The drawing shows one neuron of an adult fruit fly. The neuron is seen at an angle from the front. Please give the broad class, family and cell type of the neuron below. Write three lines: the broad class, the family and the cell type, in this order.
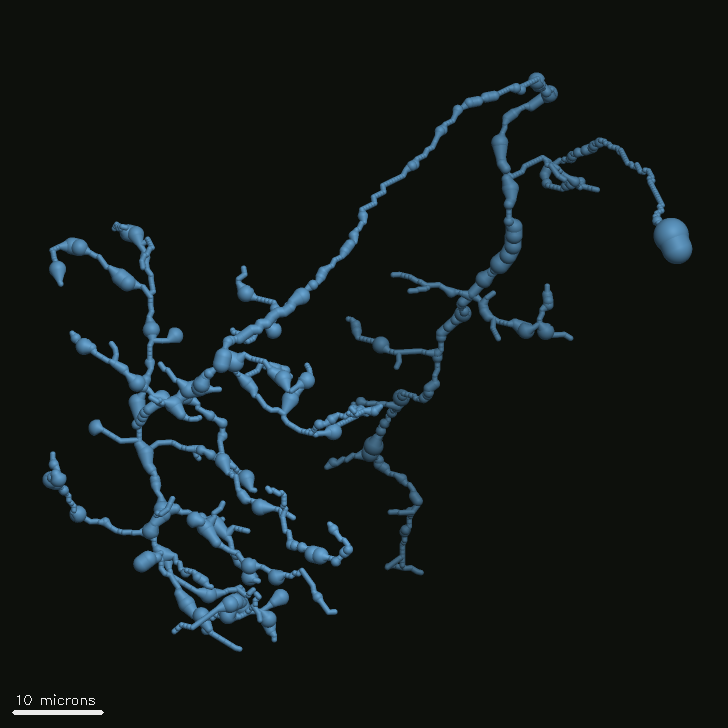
central-brain intrinsic neuron
hemilineage LHd2
SLP308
